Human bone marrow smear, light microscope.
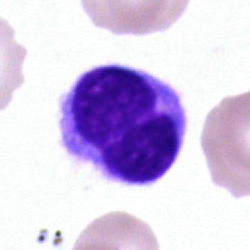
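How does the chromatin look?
Deep purple and dense, with only small lighter patches.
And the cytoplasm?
Scant, just a narrow rim, widest on the left, where the edge of this roughly round cell looks slightly ragged rather than smooth.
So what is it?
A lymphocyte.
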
